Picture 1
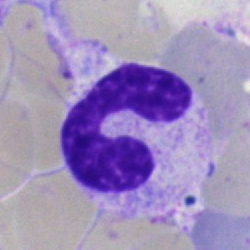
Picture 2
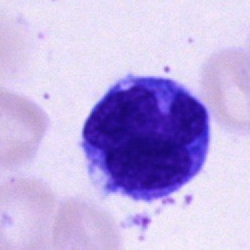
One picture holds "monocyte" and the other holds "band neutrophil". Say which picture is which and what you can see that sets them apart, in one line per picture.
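Picture 1 shows a band neutrophil: Fine pinkish-purple granules are scattered through the cytoplasm.
Picture 2 shows a monocyte: No distinct granules are seen in the cytoplasm.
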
